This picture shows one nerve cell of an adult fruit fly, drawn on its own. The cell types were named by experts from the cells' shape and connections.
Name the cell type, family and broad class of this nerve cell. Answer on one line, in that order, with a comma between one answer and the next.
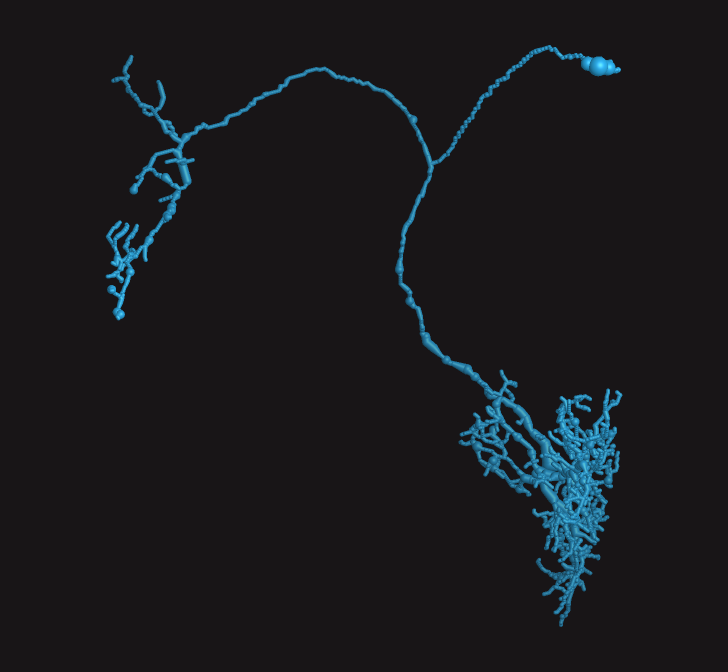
LC11, hemilineage VPNp3, visual projection neuron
